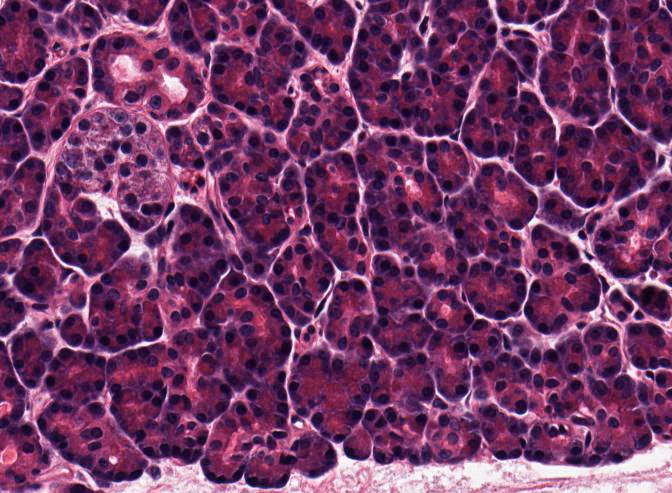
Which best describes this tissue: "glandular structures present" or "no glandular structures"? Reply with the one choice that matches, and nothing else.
Glandular structures present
